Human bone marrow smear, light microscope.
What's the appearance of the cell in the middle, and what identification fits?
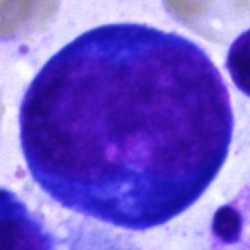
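Look at how round and smooth this one's outline is. Its chromatin is finely dispersed, with no coarse clumps. Just below the centre of the nucleus there's a pale pinkish area. You won't see any granules in it. It's a proerythroblast.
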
